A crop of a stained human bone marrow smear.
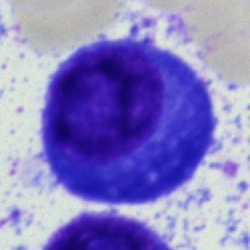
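Plasma cell, central, bone marrow smear. Outline round. Paler crescent of cytoplasm against right side of nucleus. No distinct cytoplasmic granules. Image slightly blurred; nuclear detail softened.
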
